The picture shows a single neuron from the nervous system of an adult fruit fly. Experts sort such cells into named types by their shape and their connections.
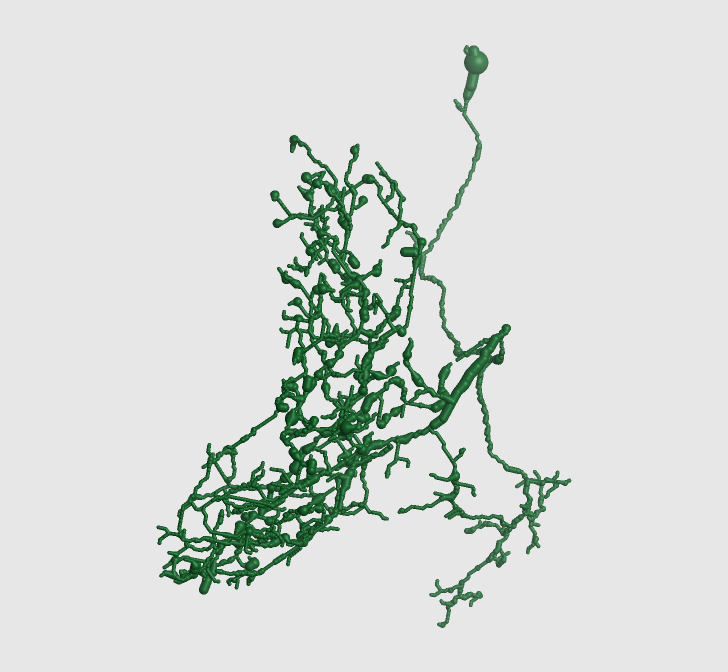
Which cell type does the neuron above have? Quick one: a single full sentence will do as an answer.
For this neuron, the cell type is SLP208.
